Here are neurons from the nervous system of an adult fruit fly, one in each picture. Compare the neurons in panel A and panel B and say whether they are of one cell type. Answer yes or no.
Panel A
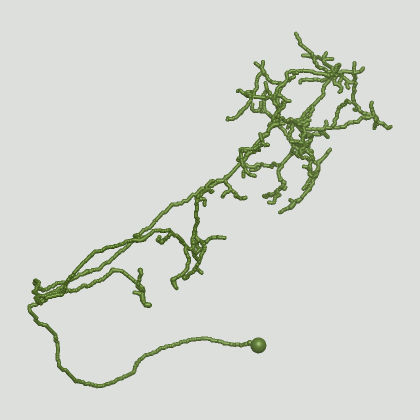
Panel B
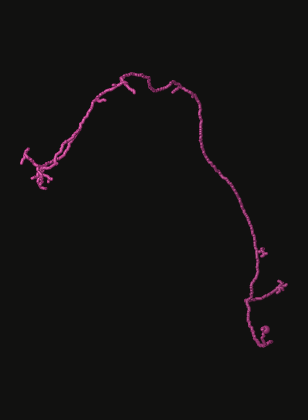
no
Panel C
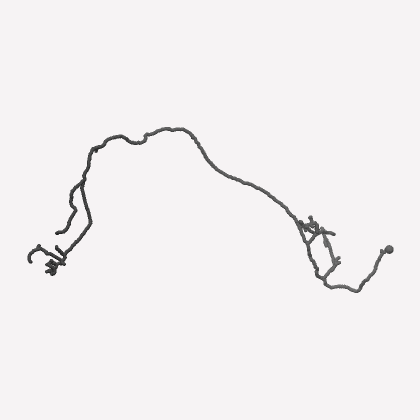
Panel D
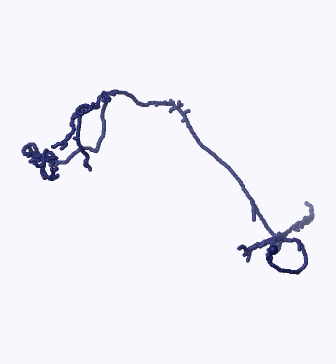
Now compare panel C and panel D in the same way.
yes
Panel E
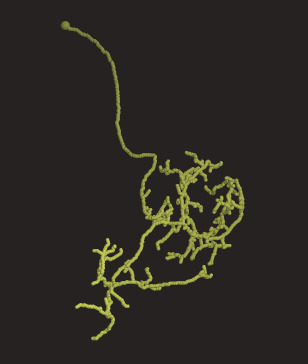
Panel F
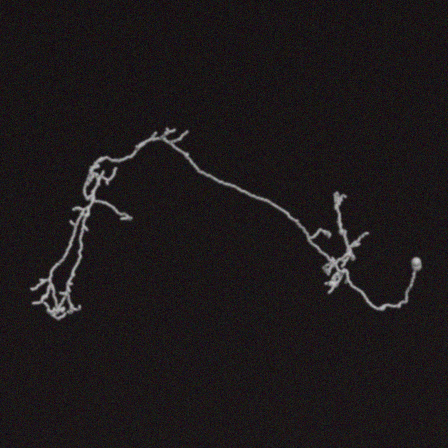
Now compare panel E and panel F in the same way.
no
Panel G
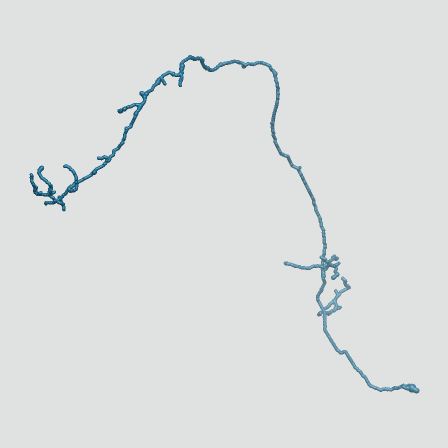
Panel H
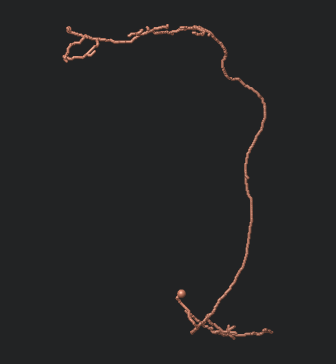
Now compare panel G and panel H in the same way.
yes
